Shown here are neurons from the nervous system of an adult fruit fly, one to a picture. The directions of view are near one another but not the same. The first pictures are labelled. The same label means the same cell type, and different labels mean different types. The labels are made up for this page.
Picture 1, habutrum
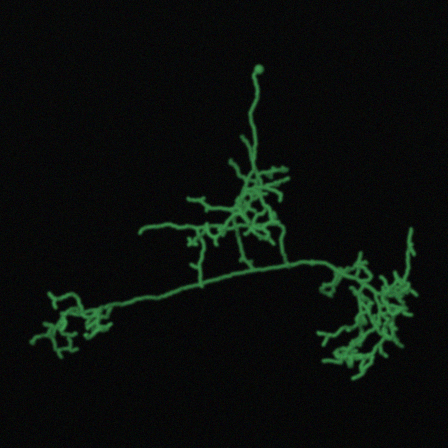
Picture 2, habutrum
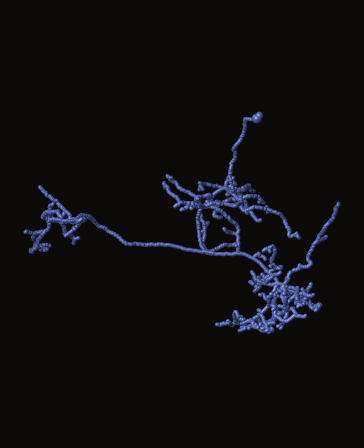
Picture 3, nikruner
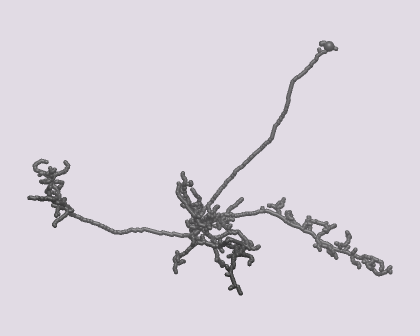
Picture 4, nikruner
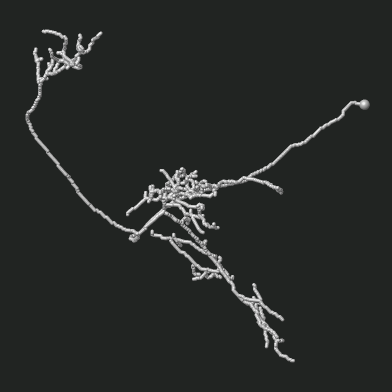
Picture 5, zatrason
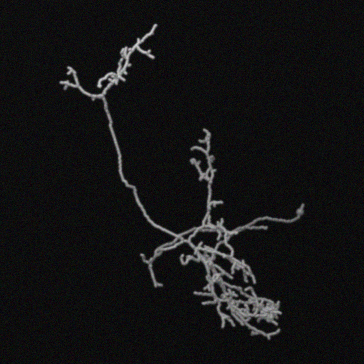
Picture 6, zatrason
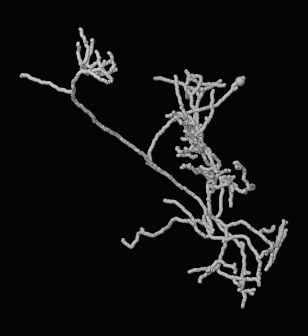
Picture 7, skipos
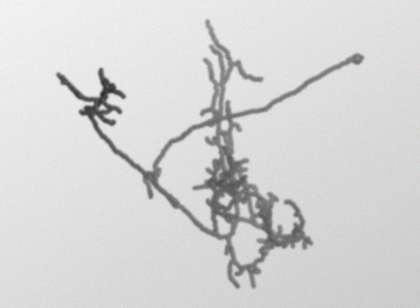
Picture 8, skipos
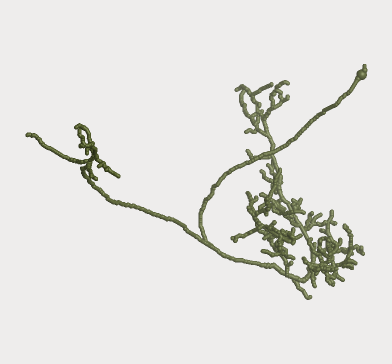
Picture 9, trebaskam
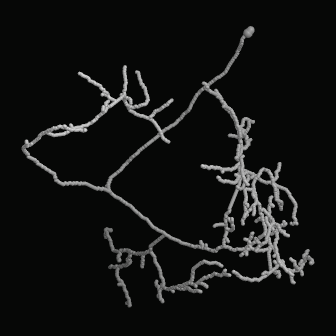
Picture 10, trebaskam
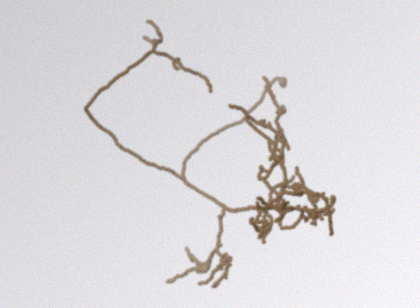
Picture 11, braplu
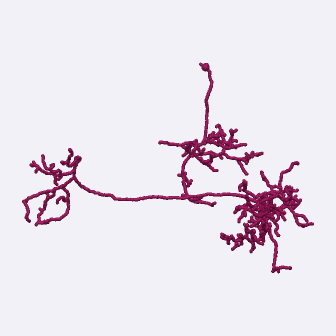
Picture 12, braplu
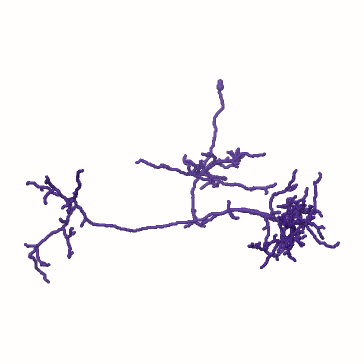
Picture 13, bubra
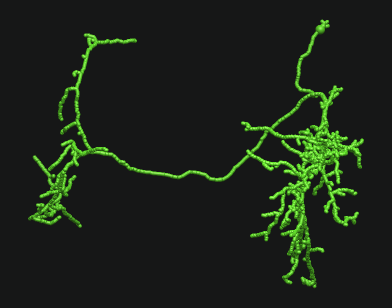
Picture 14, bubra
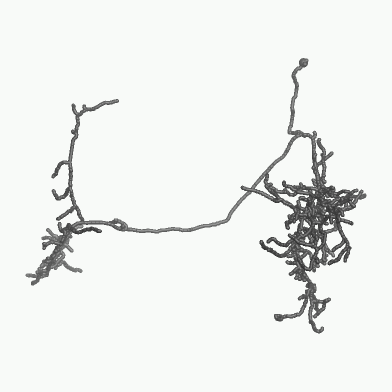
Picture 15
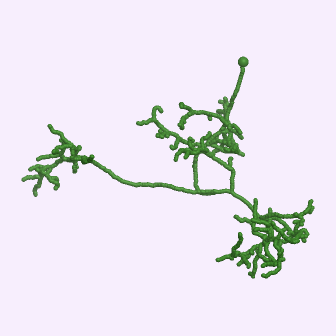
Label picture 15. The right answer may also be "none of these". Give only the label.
habutrum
